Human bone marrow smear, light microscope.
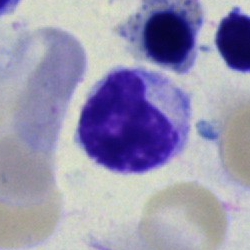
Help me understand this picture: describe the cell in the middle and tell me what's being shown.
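A notch indents the top of the nucleus, which fills most of the cell. The cytoplasm is pale blue-grey, and its rim is widest on the right side. This cell is a lymphocyte.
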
